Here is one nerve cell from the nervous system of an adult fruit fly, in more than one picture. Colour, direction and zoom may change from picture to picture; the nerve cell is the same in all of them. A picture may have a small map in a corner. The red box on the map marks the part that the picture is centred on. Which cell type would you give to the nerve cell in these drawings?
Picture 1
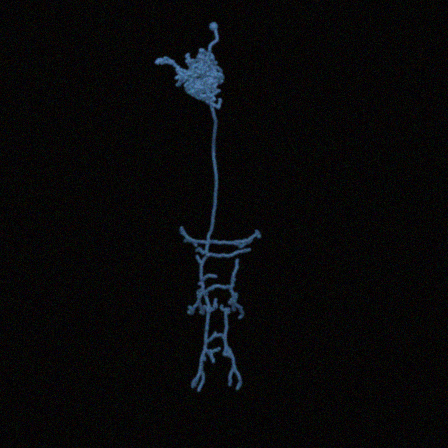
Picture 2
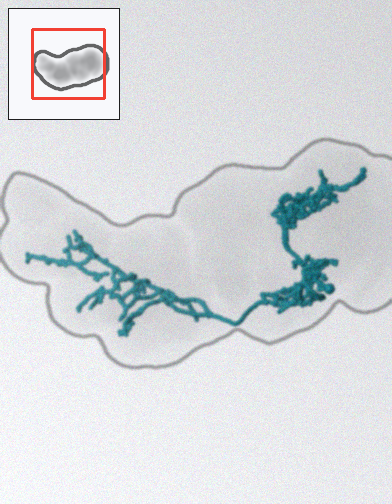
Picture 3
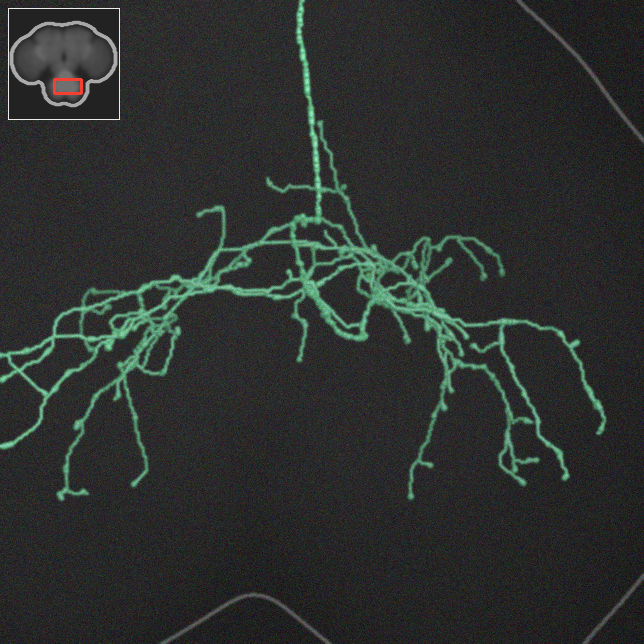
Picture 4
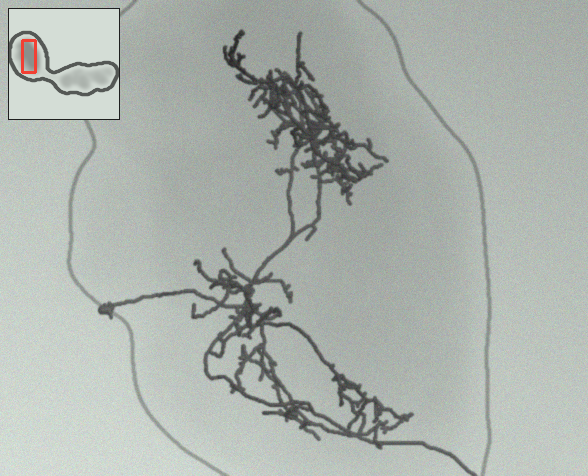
DNbe002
